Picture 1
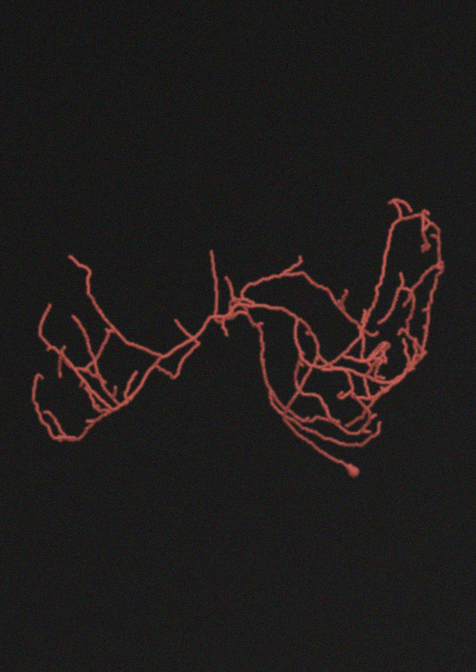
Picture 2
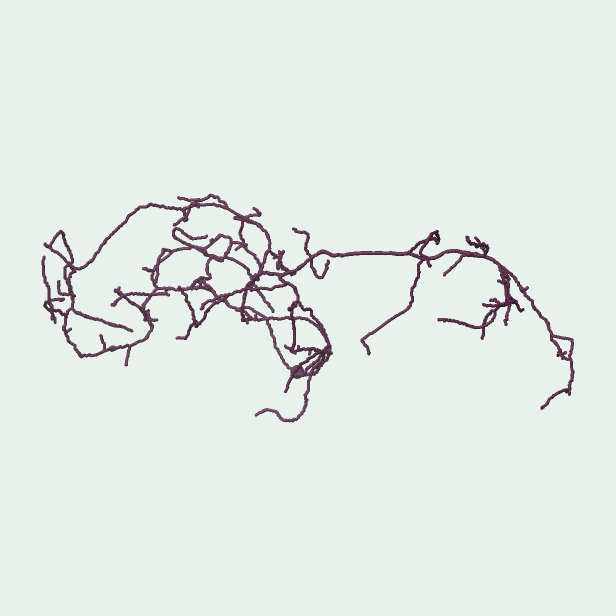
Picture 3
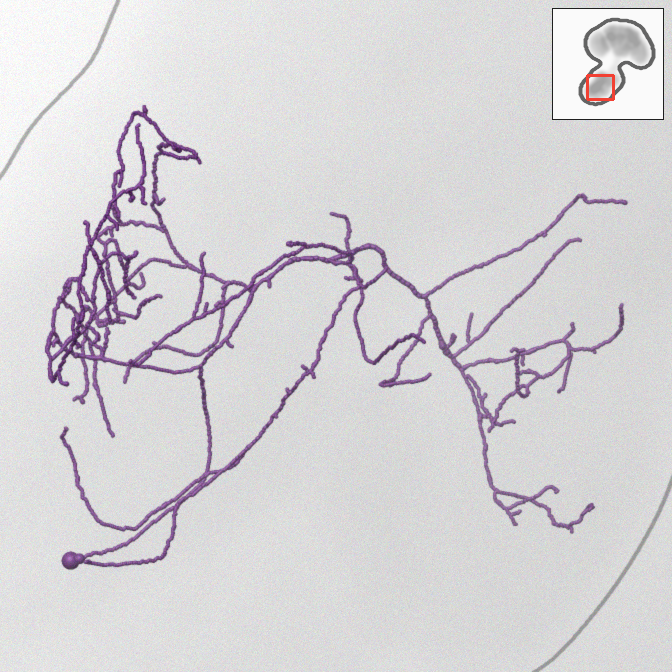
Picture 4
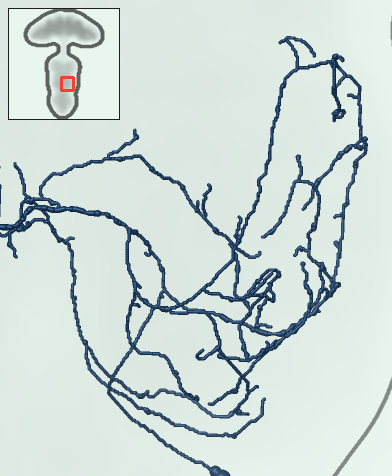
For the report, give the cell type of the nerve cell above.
IN04B030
